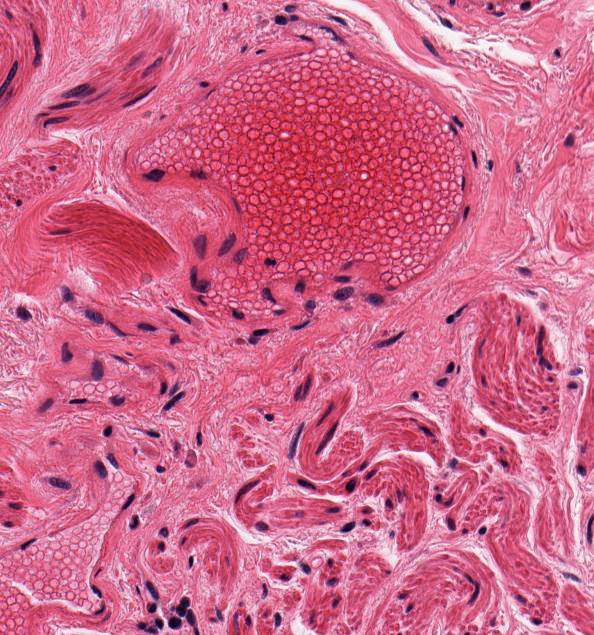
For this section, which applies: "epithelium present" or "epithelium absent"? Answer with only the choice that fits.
Epithelium absent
